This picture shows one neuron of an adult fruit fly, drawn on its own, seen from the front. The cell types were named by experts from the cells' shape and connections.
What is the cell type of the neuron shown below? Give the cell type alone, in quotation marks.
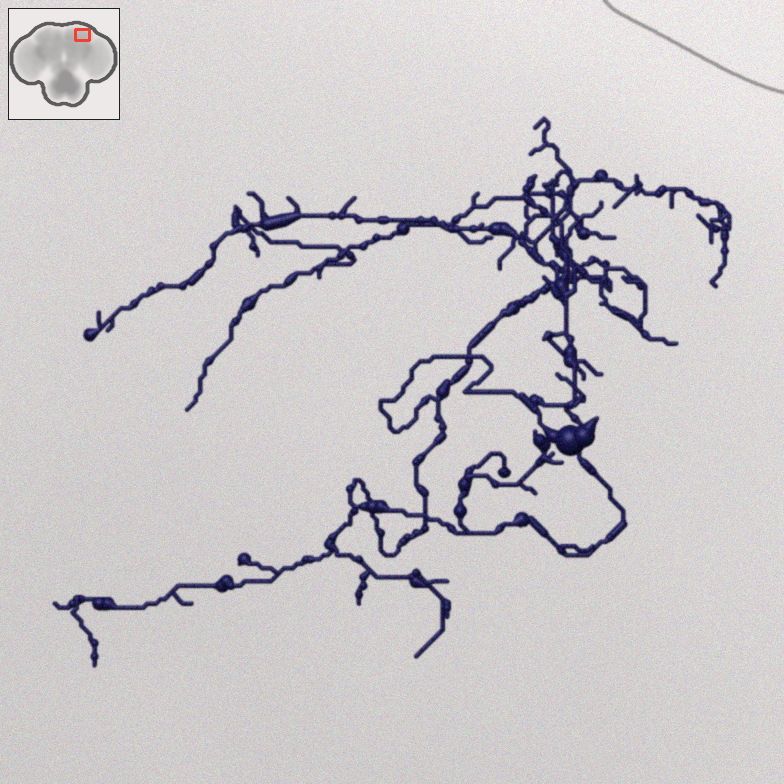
"CB3049"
